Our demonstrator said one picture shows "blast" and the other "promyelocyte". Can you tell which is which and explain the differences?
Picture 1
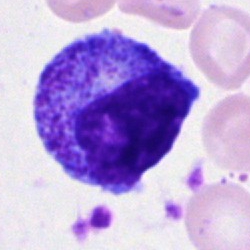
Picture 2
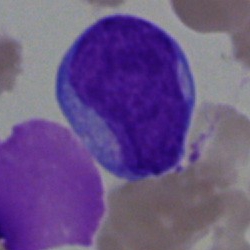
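Picture 1 shows the promyelocyte and picture 2 the blast. The clearest difference lies in the granules: the cytoplasm of picture 1 is crowded with many purple granules, whereas none are seen in picture 2.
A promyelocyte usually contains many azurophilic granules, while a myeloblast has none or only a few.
In picture 1 the cytoplasm is abundant, filling roughly half the cell; in picture 2 the nucleus fills most of the cell, leaving a narrow rim of cytoplasm.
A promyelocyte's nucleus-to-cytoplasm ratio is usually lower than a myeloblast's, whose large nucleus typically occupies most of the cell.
In picture 1 the nucleus lies off-centre, toward the lower right.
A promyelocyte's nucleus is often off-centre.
The blast's outline is oval and smooth, and its cytoplasm contains no vacuoles.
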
